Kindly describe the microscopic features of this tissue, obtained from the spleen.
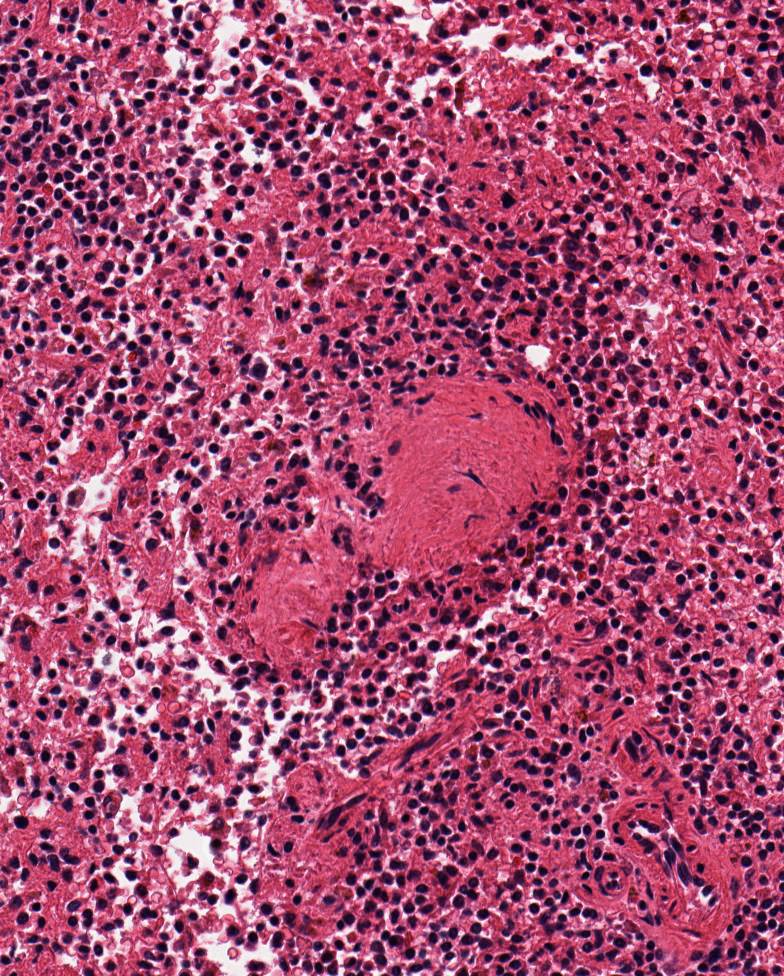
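Centre: rounded pink nodule of wavy fibrous material, few elongated nuclei. Below and left of it: smaller, pale pink fibrous nodule. Left field looser, with many red blood cells and small clear gaps between cells. Small brown pigment granules scattered among the cells.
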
